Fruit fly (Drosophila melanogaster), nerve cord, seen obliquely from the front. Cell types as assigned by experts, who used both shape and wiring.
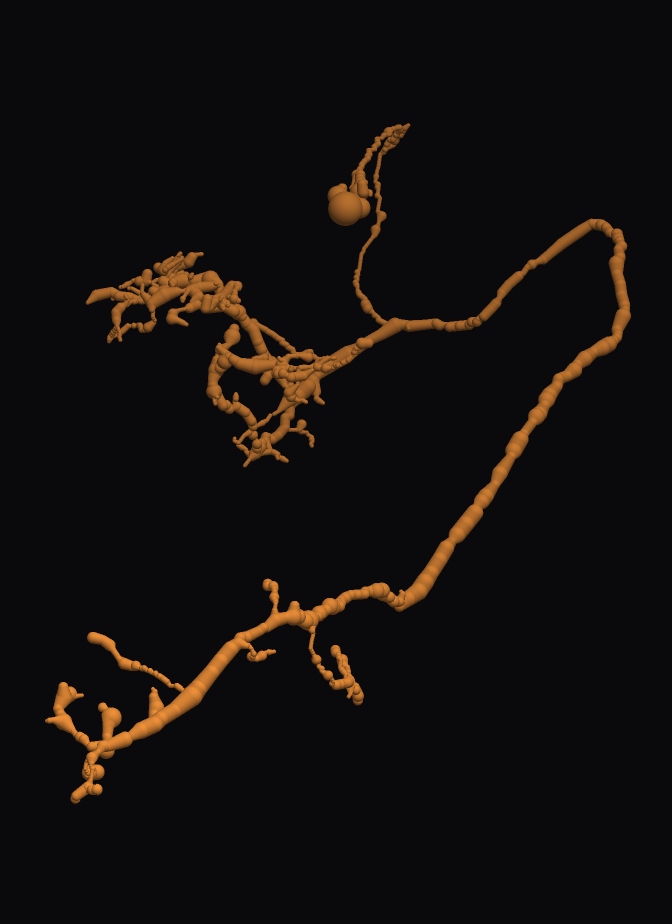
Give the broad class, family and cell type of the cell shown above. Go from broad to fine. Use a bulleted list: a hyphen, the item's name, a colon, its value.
- broad class: nerve-cord intrinsic neuron
- family: hemilineage 19B
- cell type: IN19B013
